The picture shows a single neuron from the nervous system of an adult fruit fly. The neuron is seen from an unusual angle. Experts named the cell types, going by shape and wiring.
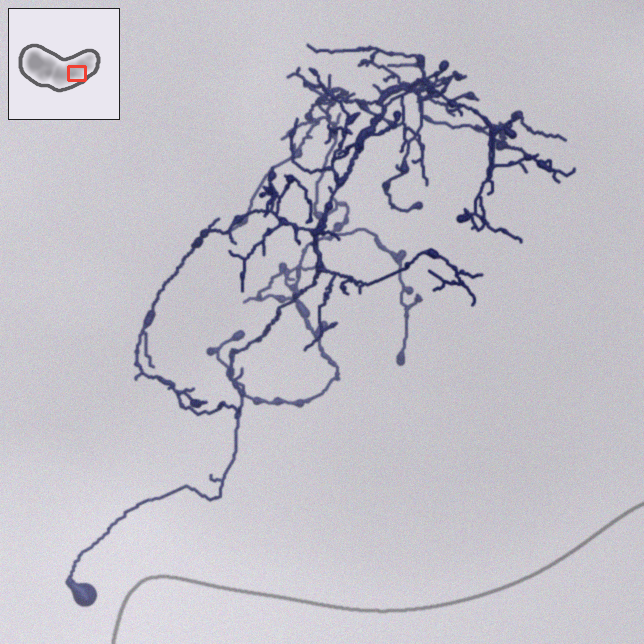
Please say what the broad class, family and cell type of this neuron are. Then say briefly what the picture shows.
Its broad class is nerve-cord intrinsic neuron. The family is hemilineage 16B. Its cell type is IN16B073. The picture shows dozens of branch ends. In this view it is about as wide as it is tall.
